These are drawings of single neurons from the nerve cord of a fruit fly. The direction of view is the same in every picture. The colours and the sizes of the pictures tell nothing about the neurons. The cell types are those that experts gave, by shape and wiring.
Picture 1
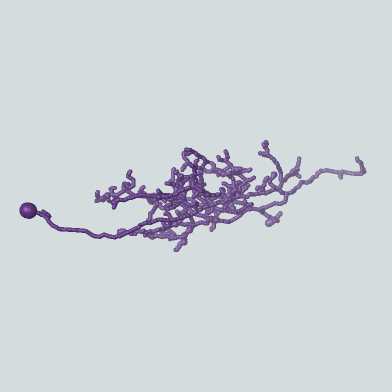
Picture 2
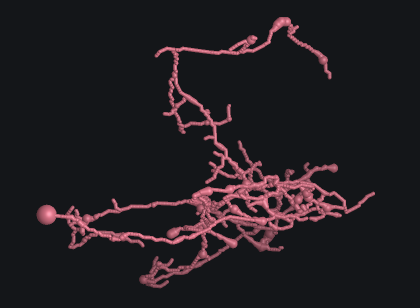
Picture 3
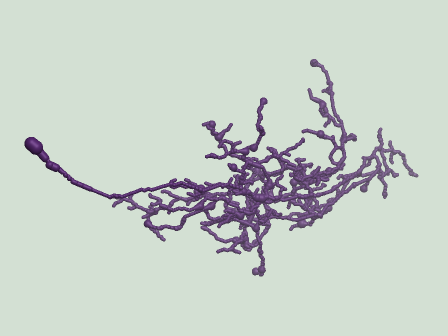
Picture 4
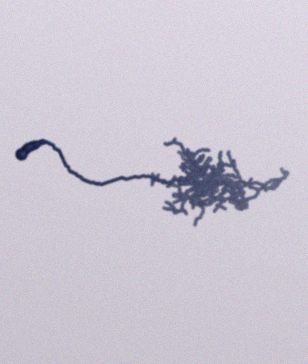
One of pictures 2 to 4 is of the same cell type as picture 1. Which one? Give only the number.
4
